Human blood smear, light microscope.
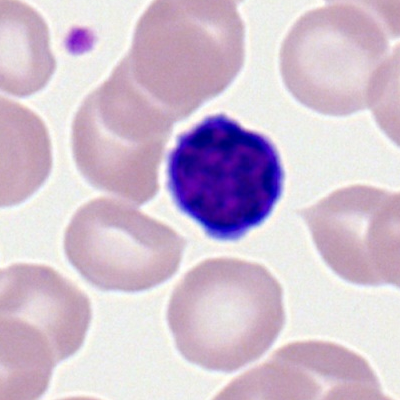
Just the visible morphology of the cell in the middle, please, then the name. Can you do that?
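Roughly round in outline, the cell is nearly filled by its nucleus. Cytoplasm is scant, appearing at most as a very thin rim at the edge. Chromatin is dense, dark purple and coarsely clumped. This is a lymphocyte.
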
